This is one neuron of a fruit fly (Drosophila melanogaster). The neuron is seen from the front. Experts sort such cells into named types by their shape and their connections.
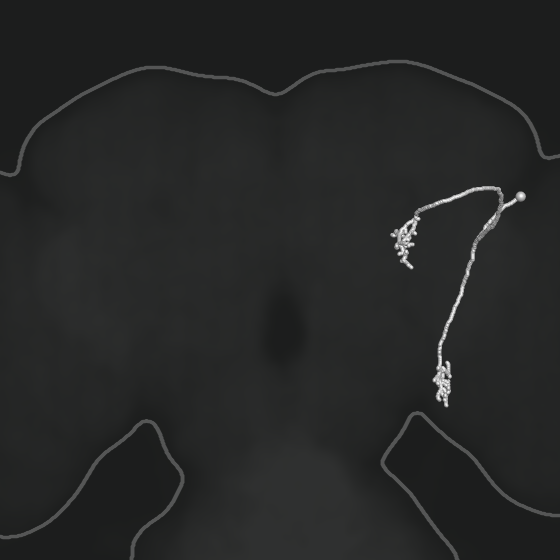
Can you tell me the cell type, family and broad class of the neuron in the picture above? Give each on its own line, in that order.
LC9
hemilineage VPNd3
visual projection neuron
